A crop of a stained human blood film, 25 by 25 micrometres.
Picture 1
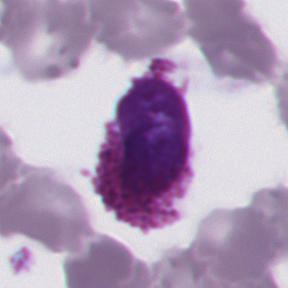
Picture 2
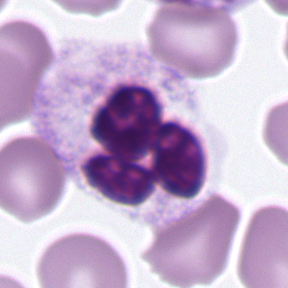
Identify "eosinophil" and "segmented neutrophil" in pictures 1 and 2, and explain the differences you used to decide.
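The eosinophil is in picture 1, the segmented neutrophil in picture 2. The granules differ: in picture 1 they are coarse, round and reddish-purple, packed along the lower left side of the nucleus, whereas in picture 2 fine lilac granules fill the cytoplasm.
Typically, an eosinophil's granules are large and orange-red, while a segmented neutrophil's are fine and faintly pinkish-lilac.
Picture 1 shows almost no granule-free cytoplasm around the nucleus; its outline is ragged, with loose granules just beyond the lower left edge, and it measures about 15 by 9 micrometres. It lies in a clear space, not touching the pale lilac red cells around it. In picture 2 the chromatin is dark purple and coarsely clumped, and neither nucleoli in the nuclear lobes nor vacuoles in the cytoplasm are visible.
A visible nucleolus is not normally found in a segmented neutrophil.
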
